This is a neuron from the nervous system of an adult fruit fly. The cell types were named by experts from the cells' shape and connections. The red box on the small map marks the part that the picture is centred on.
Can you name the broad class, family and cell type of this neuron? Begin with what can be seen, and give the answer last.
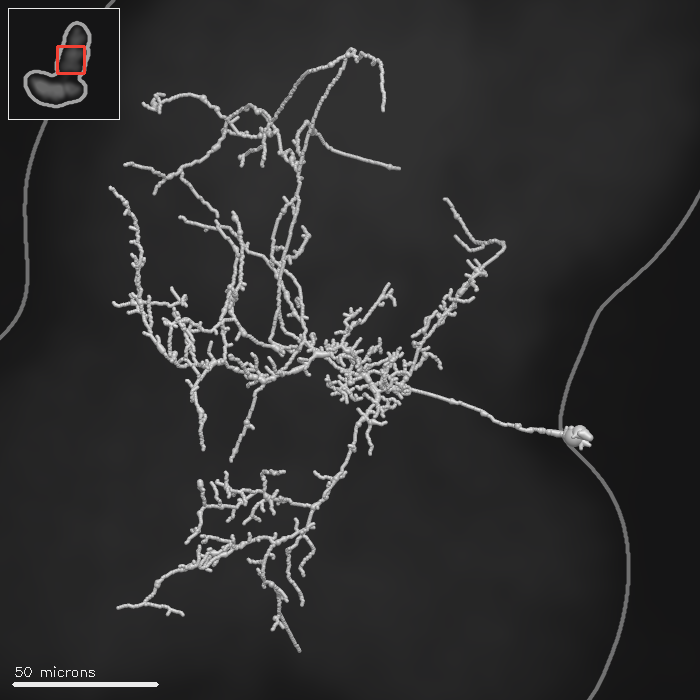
It is in the nerve cord and does not reach the brain. From top to bottom in the picture it spans about 200 microns. More than a hundred branch ends can be seen. This is a nerve-cord intrinsic neuron. The family is hemilineage 12A. The cell type is TN1a_c.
